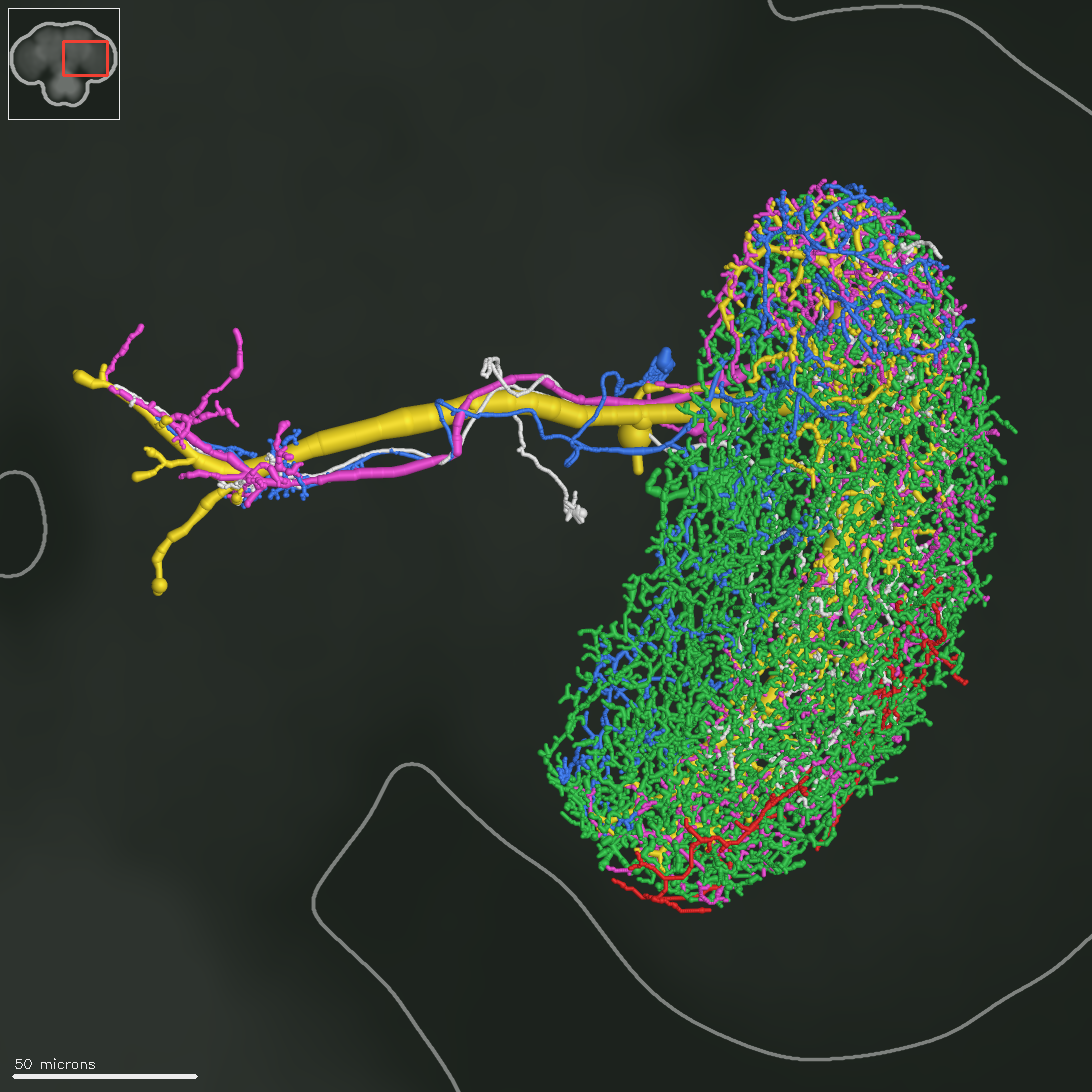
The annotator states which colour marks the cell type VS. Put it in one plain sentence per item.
The colour is yellow.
